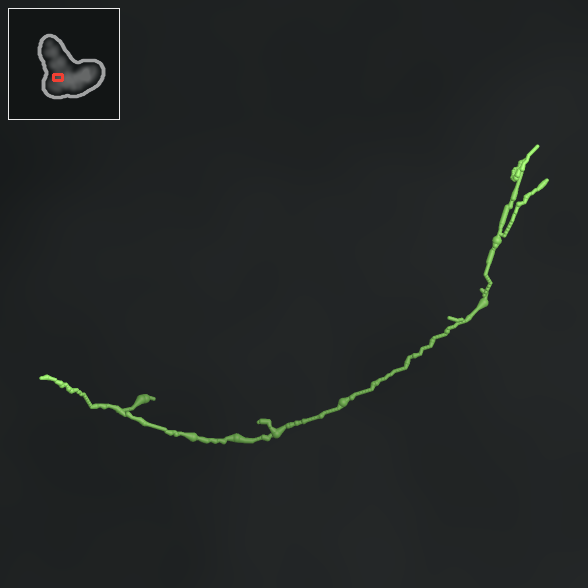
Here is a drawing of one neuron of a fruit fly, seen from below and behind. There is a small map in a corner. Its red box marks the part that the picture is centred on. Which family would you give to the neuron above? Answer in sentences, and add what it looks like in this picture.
The name of its family is class mechanosensory tactile. Its broad class is sensory neuron entering the nerve cord. The drawing shows no cell body. It has a dozen or fewer branch ends.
